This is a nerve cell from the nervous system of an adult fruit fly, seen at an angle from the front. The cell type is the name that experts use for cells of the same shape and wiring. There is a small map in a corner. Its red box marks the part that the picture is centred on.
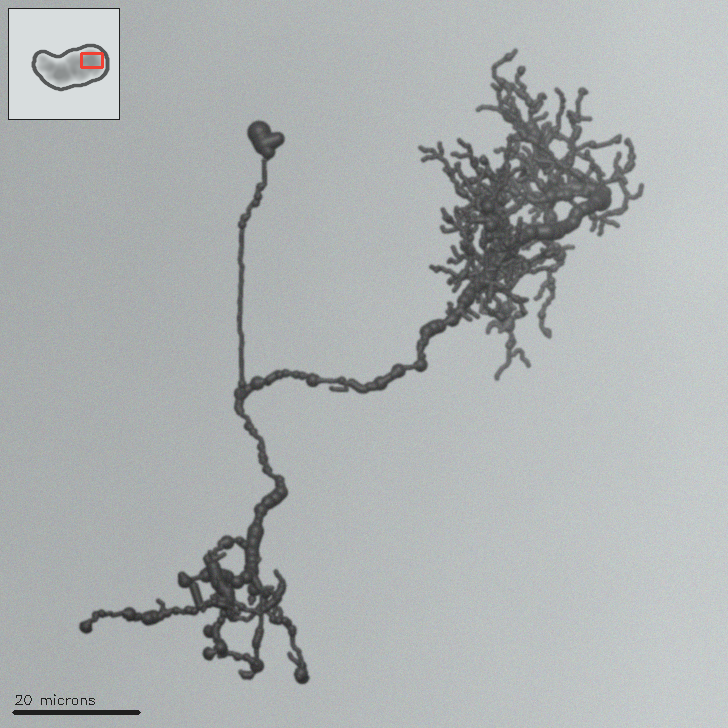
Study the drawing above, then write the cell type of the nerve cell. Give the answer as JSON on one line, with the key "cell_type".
{"cell_type": "LPLC2"}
